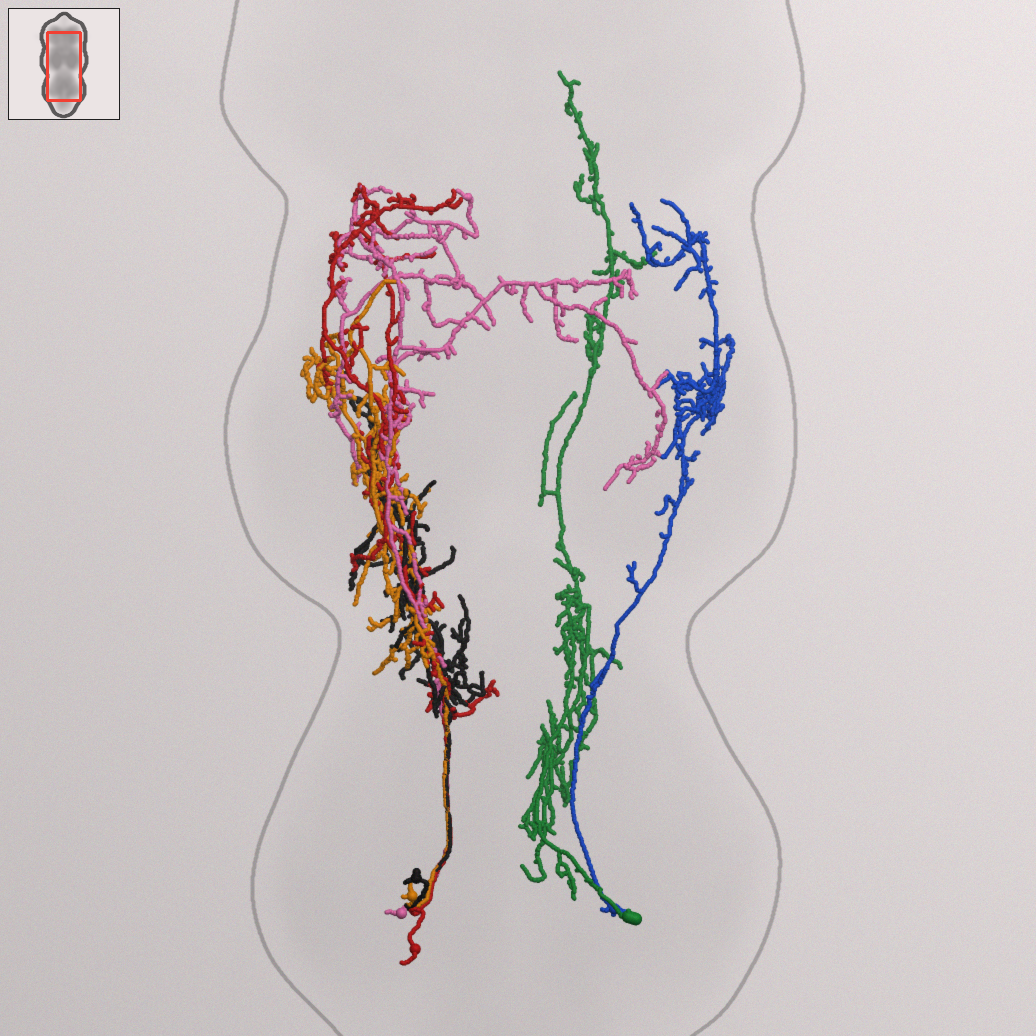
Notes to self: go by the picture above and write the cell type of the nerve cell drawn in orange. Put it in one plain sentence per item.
The cell type is IN03B063.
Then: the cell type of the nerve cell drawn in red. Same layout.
The cell type is IN03B083.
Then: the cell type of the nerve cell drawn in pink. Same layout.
The cell type is IN03B055.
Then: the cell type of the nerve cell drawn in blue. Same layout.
The cell type is IN03B088.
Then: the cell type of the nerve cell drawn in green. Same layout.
The cell type is IN09A070.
